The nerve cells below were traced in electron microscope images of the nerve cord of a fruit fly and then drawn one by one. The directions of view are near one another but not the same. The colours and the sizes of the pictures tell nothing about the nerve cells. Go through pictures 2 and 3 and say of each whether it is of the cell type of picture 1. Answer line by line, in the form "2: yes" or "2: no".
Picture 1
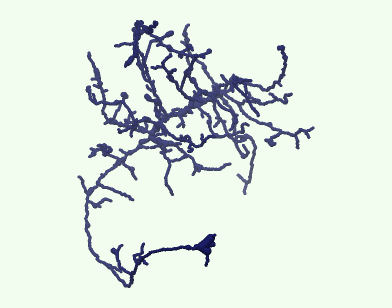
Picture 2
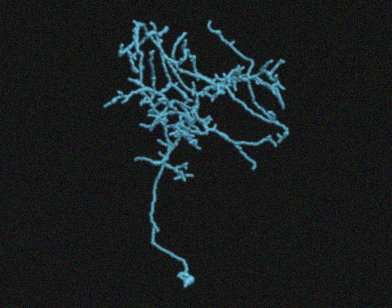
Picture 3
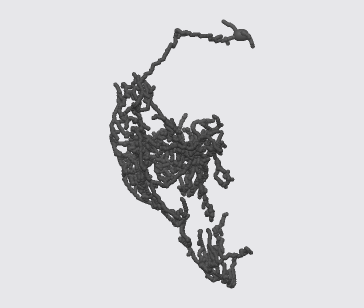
2: yes
3: no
